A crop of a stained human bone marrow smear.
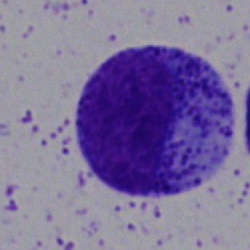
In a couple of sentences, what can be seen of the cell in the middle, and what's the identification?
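Outline checked: round and smooth. The dark nuclear mass occupies the left part, leaving the cytoplasm on the right. Coarse dark purple granules are scattered through that cytoplasm, with no clear vacuoles. With those points covered, the cell is a promyelocyte.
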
